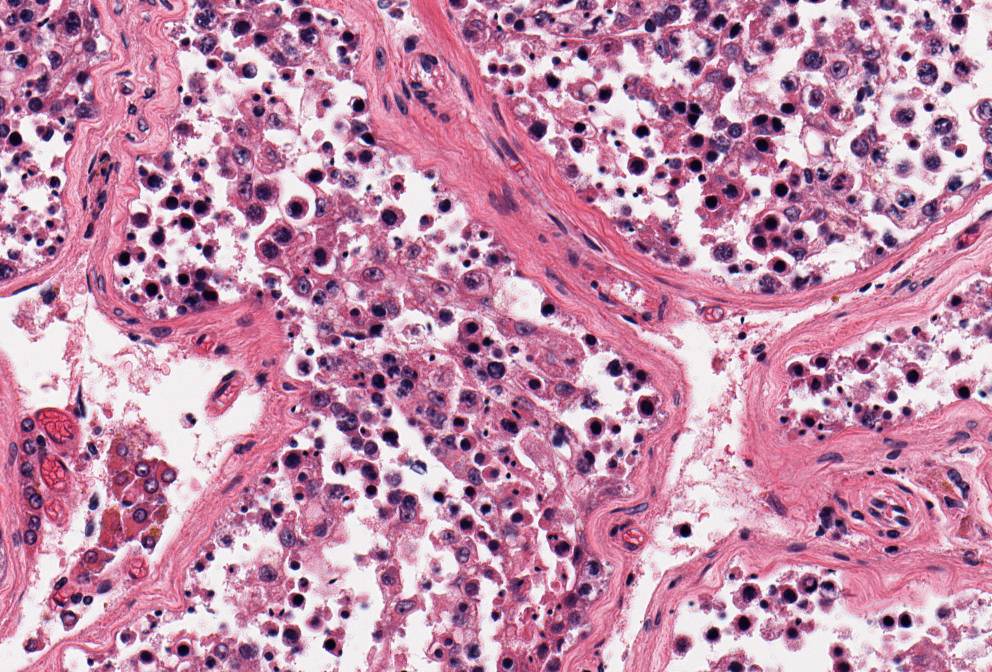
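Testis. Pink fibrous bands divide the field into rounded compartments of loosely arranged cells. Many have small, round, very dark nuclei, with larger round-nucleated cells of moderate pinkish-purple cytoplasm scattered among them. At lower left, cells with abundant deep red-pink cytoplasm cluster outside the compartments.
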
